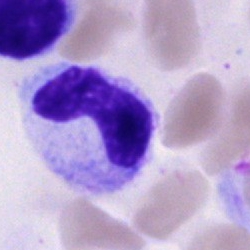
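Band neutrophil, the cell in the middle of this stained bone marrow smear. Its outline is smooth and round to oval. The nucleus is a thick curved band bent into a horseshoe, running along the top and right side of the cell so that its hollow faces the lower left. Note how dense and dark purple the chromatin is.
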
